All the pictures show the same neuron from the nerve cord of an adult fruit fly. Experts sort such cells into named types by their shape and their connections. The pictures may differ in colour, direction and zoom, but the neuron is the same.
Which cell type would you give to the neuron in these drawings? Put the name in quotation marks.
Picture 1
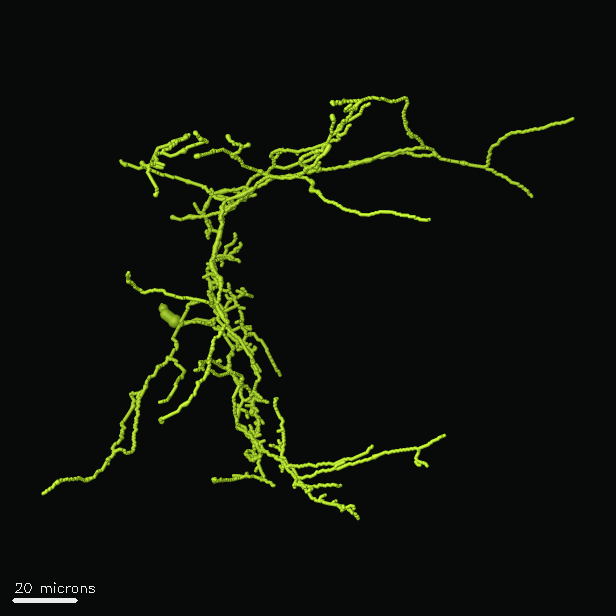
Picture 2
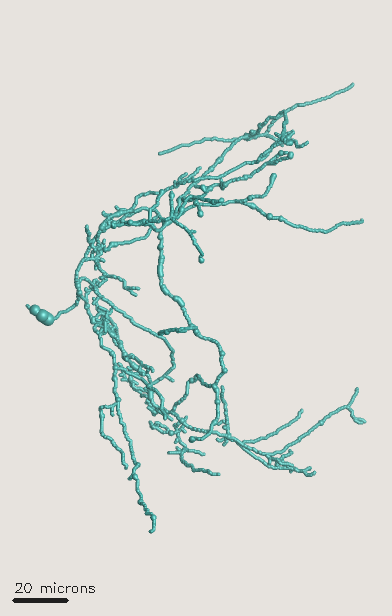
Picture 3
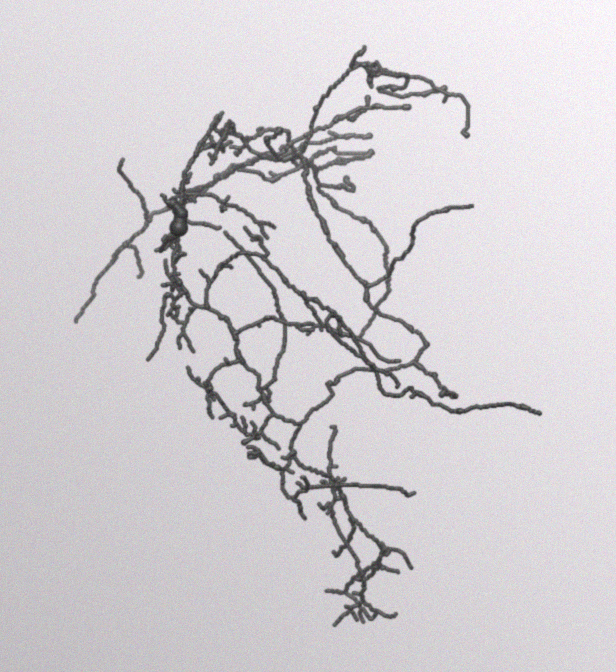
"IN17A077"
